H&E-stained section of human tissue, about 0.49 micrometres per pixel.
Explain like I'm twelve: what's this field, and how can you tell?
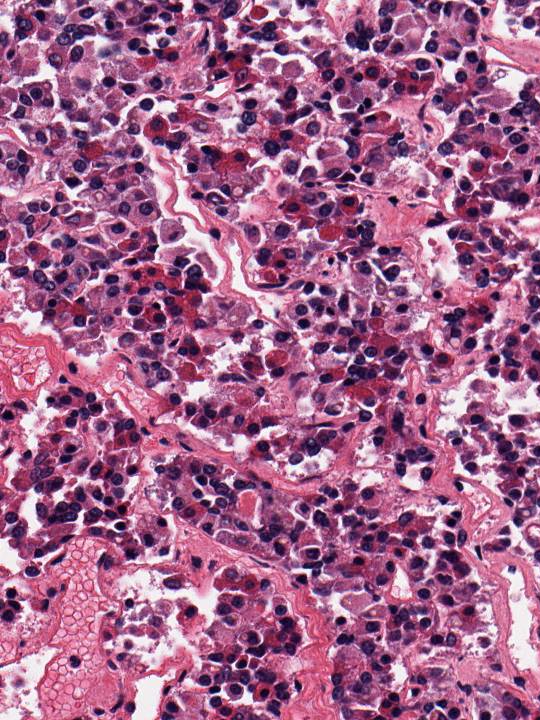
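Pars distalis of the pituitary: cells in solid sheets, crossed by thin, wavy pink fibrous strands. Cells with deep bright red cytoplasm lie scattered among the rest.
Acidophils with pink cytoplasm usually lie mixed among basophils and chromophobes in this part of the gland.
No follicles, glands or tubules with lumens are formed.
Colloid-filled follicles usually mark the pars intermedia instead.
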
